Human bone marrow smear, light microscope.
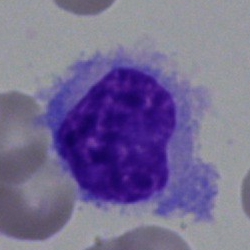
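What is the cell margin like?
Ragged, with many fine, fringe-like projections around its edge.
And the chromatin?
Dark purple and coarsely clumped, with small paler patches between the clumps.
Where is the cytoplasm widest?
On the right and lower right of the nucleus, with no distinct granules.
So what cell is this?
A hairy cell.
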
